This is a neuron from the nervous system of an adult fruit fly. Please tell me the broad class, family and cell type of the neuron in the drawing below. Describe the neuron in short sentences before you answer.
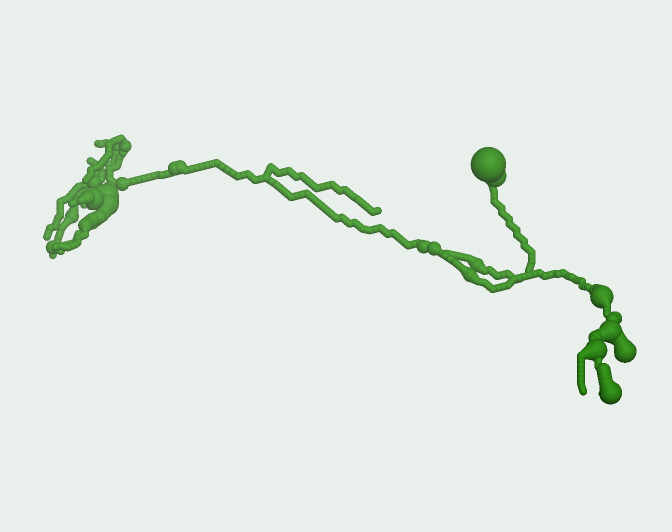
In this view it is wider than it is tall. It is an optic-lobe intrinsic neuron. Its family is T. Its cell type is T4c.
